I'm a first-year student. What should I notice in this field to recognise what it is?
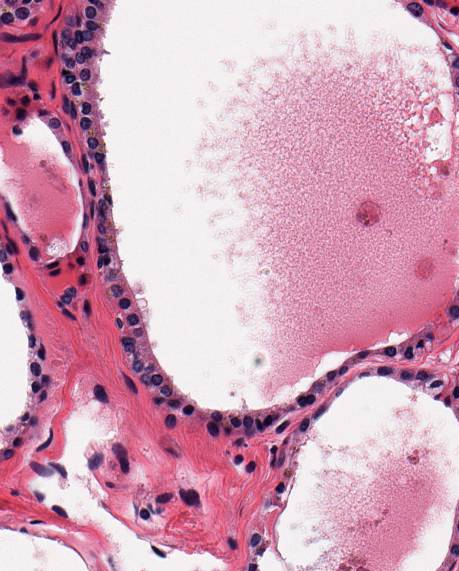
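The field mainly shows thyroid follicle. Its spaces are lined by a single layer of cuboidal cells with dark round nuclei.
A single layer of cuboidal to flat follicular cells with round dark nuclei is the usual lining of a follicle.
Because the cells enclose hollow spaces instead of forming solid sheets and cords, the field is not parathyroid gland. The large space at the upper right holds pale pink, finely granular, flocculent material with a frayed left edge.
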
